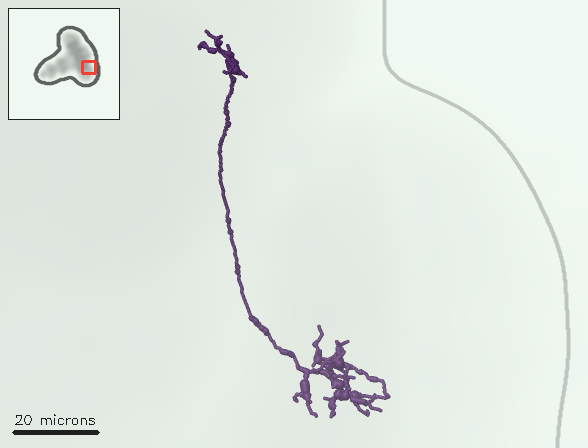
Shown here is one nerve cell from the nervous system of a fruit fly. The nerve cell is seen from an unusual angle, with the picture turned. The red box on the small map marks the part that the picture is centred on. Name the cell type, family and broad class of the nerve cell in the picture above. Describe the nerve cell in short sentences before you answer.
From top to bottom in the picture it spans about 90 microns. As drawn here it is taller than it is wide. It is of cell type Tm29. The family is Tm. It is an optic-lobe intrinsic neuron.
